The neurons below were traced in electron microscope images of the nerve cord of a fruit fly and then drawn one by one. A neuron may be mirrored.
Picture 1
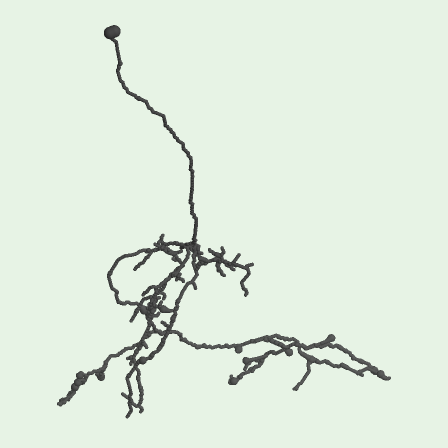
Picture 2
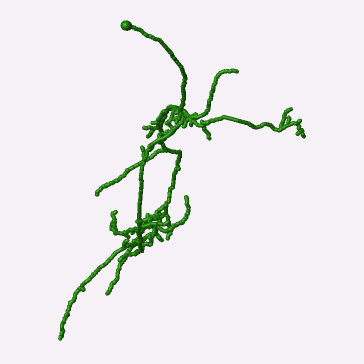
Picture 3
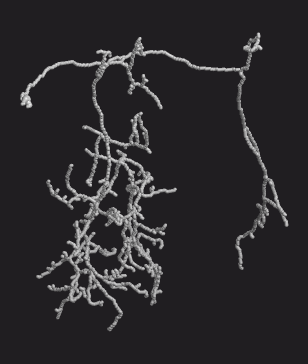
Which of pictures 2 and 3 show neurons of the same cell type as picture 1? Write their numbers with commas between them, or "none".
2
